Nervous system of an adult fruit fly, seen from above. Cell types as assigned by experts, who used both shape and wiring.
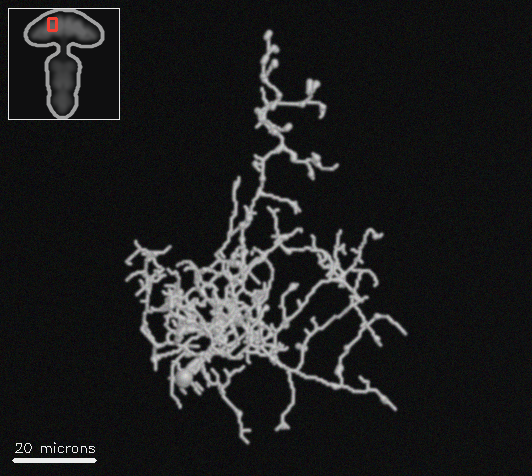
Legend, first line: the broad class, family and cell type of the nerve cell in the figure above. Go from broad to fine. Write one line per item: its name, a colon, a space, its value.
broad class: central-brain intrinsic neuron
family: hemilineage WEDa1
cell type: CB3552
